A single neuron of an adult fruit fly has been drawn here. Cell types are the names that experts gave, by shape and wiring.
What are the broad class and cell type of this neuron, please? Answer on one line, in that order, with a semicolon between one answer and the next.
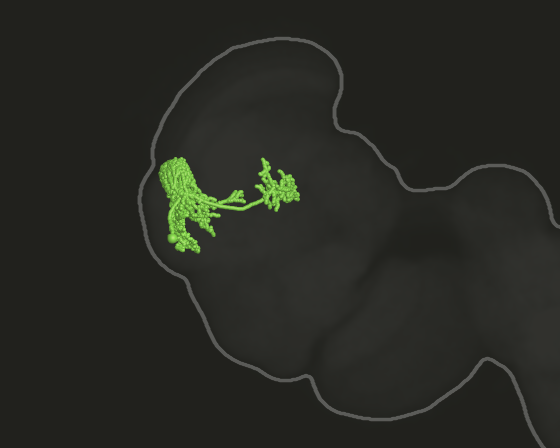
central-brain intrinsic neuron; AOTU012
